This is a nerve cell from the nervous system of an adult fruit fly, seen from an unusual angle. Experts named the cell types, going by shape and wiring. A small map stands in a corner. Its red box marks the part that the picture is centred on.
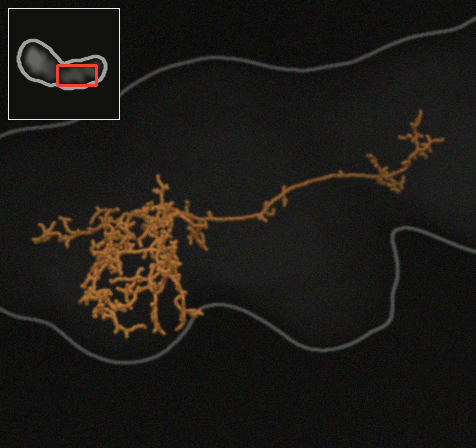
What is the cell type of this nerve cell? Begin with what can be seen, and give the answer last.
The picture shows dozens of branch ends. As drawn here it is wider than it is tall. Its broad class is nerve-cord intrinsic neuron. The cell type is IN12B005.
